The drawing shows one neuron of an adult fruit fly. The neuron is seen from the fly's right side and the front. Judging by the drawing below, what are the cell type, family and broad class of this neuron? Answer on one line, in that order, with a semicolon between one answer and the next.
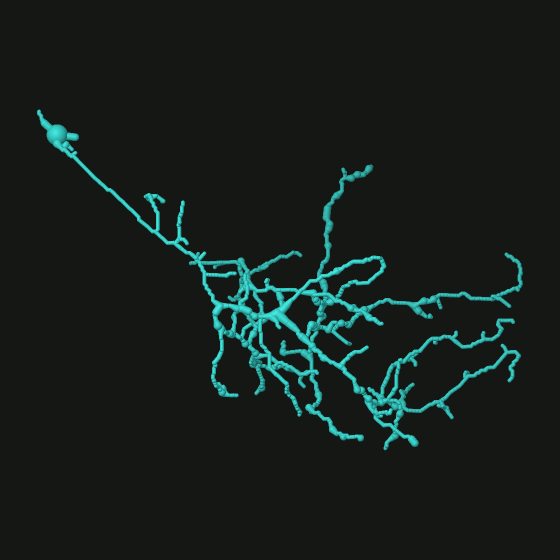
IN20A.22A076; hemilineage 20A.22A; nerve-cord intrinsic neuron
